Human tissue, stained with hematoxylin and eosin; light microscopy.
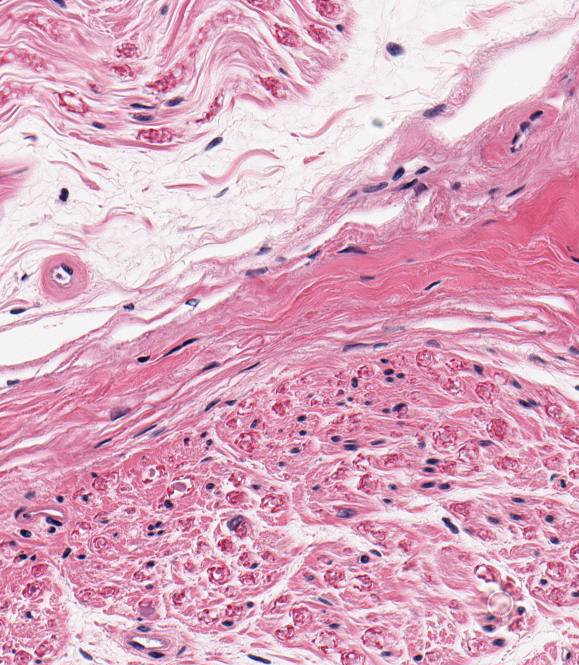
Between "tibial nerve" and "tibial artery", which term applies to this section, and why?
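It's tibial nerve.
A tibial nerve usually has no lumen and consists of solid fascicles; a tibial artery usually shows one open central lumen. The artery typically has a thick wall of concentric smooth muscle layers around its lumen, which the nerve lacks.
The lower field is packed with many small round cross-cut profiles, each a central pink dot inside a pale ring, with small dark nuclei scattered between them. A dense pink collagen band runs diagonally across the middle.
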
